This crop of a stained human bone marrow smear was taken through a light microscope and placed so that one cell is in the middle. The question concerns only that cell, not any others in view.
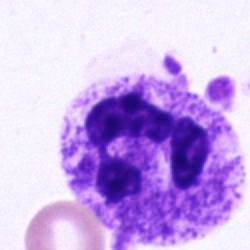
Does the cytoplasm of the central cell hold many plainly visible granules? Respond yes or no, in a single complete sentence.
Yes, it is many visible granules that the cytoplasm of this cell contains.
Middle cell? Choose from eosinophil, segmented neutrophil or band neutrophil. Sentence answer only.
The crop centres on a single cell, and that cell is a segmented neutrophil.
